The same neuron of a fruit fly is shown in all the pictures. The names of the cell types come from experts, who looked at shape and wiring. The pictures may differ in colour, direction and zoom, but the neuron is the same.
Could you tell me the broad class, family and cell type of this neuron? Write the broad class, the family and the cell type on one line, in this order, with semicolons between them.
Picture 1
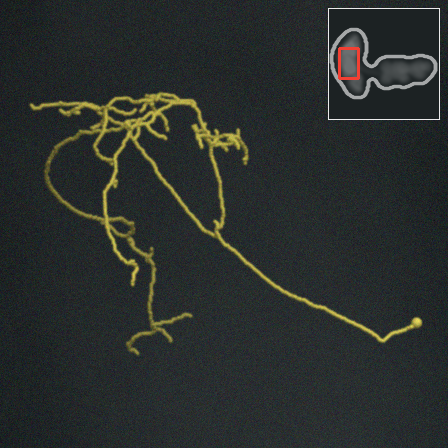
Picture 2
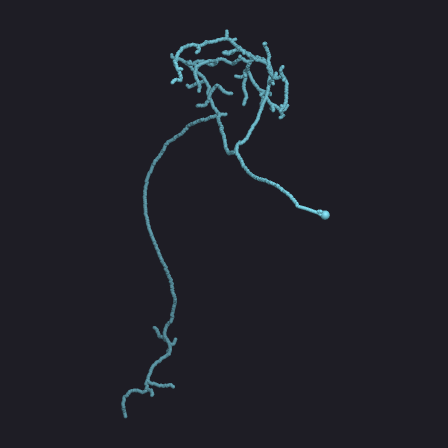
central-brain intrinsic neuron; hemilineage SMPpv2_dorsal; CB4242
